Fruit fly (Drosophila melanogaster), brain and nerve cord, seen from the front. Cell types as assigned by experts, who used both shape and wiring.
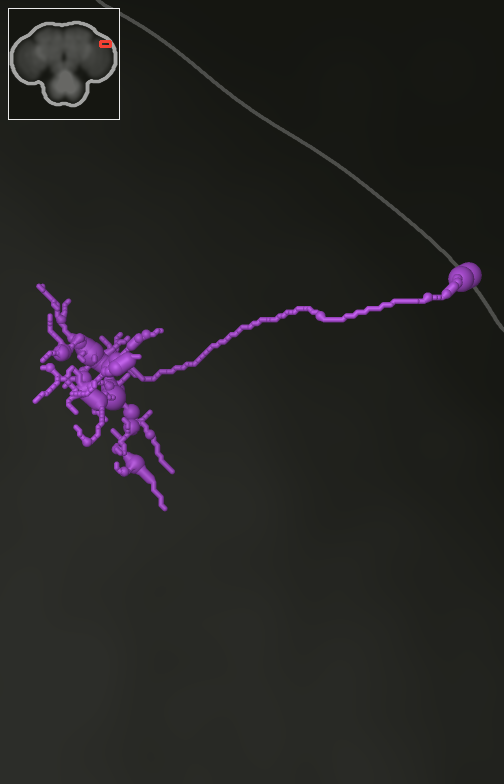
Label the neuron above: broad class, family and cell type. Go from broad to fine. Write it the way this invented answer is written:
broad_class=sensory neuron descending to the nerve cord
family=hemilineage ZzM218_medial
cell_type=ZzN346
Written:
broad_class=optic-lobe intrinsic neuron
family=Dm
cell_type=Dm8a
